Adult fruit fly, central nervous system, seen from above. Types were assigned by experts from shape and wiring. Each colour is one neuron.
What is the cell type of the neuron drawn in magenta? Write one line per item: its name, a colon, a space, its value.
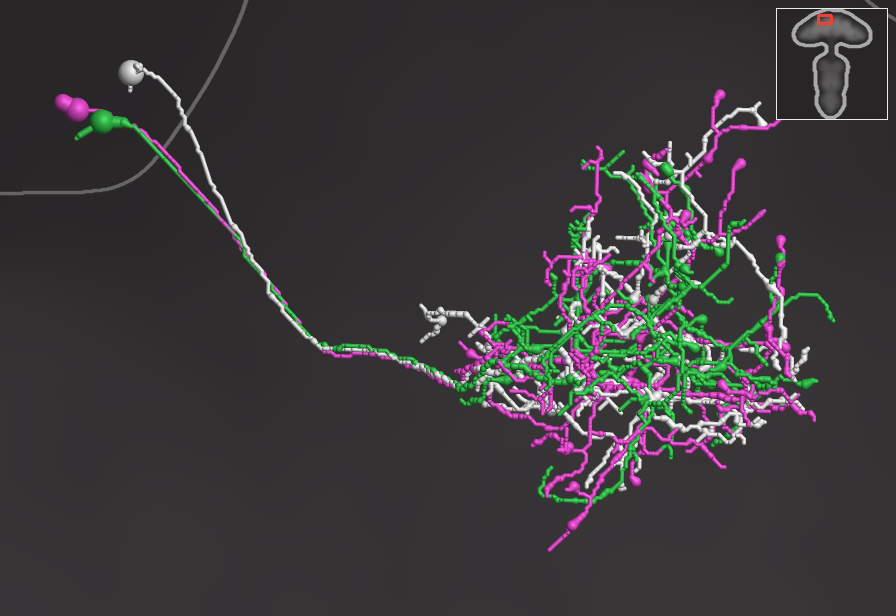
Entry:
cell type: CB2357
